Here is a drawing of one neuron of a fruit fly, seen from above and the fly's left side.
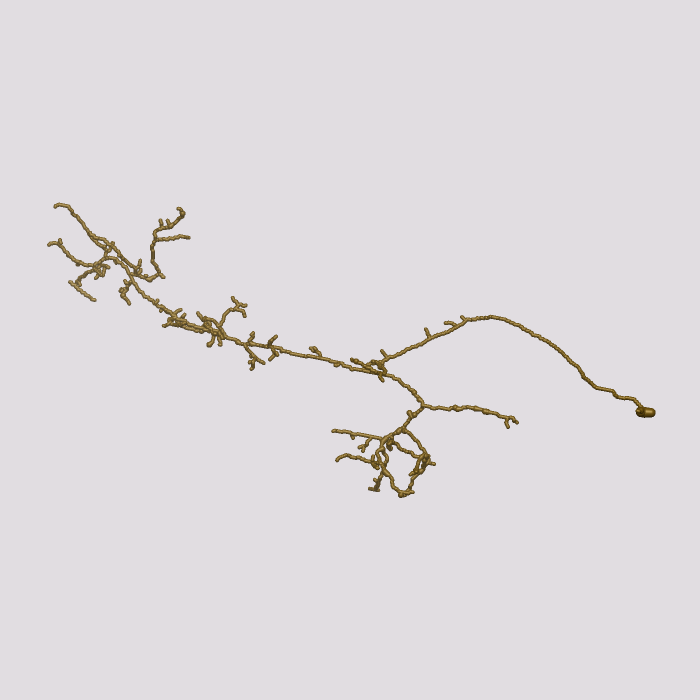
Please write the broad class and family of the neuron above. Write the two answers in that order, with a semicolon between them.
nerve-cord intrinsic neuron; hemilineage 21A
